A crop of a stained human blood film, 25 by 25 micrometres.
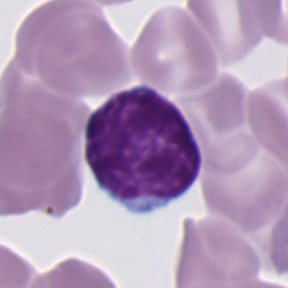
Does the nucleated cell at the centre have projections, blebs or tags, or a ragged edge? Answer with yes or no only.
No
